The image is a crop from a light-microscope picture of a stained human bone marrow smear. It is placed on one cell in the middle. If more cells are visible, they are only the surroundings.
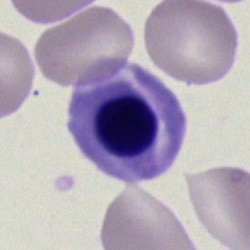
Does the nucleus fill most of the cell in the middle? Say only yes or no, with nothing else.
No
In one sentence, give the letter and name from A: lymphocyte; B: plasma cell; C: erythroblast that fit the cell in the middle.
Correctly, option C names the cell in the middle an erythroblast.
